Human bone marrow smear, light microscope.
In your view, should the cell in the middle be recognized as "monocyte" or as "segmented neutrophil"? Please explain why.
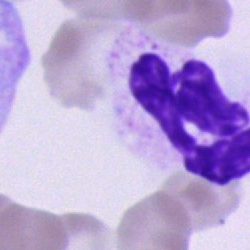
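It is a segmented neutrophil. First point, the nucleus: it is divided into several thick, connected lobes that bend around one another, with a small pale gap enclosed between them.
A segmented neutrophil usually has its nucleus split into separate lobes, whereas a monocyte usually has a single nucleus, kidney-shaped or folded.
Second, the chromatin is dense and dark purple throughout. Third, fine, scattered purplish granules lie in the cytoplasm.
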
